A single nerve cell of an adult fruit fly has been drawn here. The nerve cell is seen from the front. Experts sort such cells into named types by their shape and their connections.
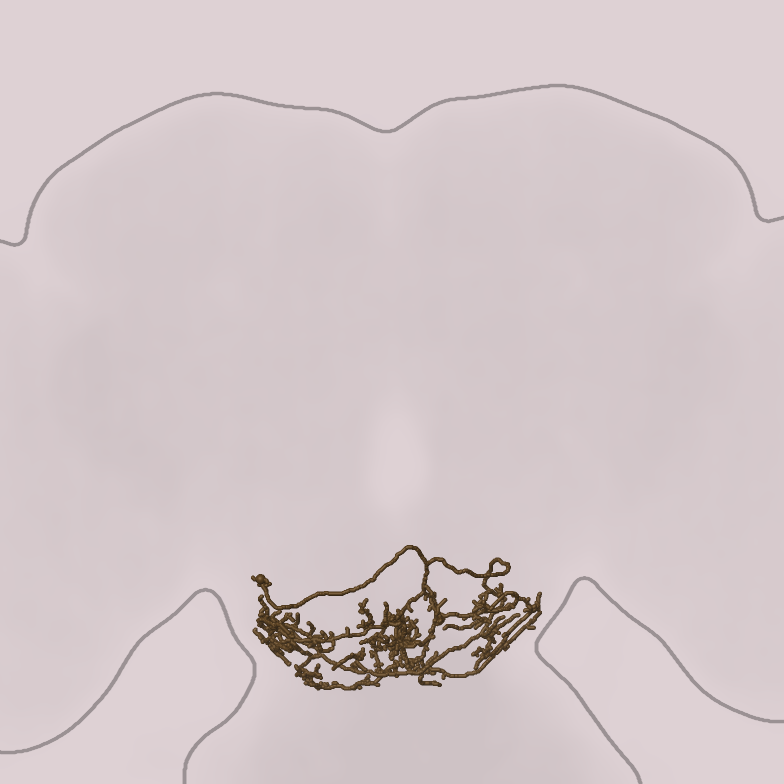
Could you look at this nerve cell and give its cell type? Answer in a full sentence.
The cell type is GNG224.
